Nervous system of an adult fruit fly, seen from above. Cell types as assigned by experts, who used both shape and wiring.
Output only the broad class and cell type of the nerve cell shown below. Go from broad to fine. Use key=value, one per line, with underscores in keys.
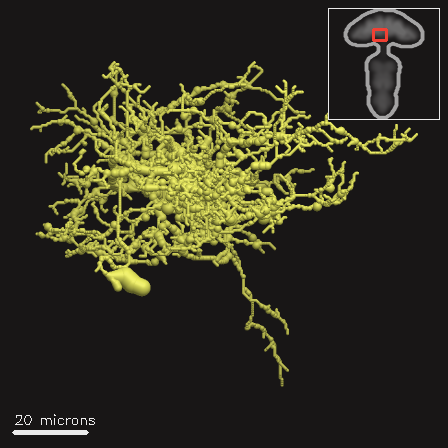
broad_class=central-brain intrinsic neuron
cell_type=PS309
